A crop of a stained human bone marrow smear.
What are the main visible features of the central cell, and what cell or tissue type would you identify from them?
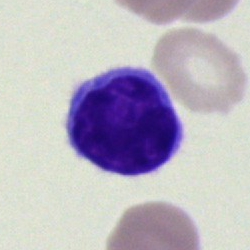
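The nucleus occupies nearly the entire cell. Cytoplasm is reduced to a very thin blue rim, seen most clearly at the upper left edge. The chromatin is dense and dark, with coarse clumps. This cell is a lymphocyte.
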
